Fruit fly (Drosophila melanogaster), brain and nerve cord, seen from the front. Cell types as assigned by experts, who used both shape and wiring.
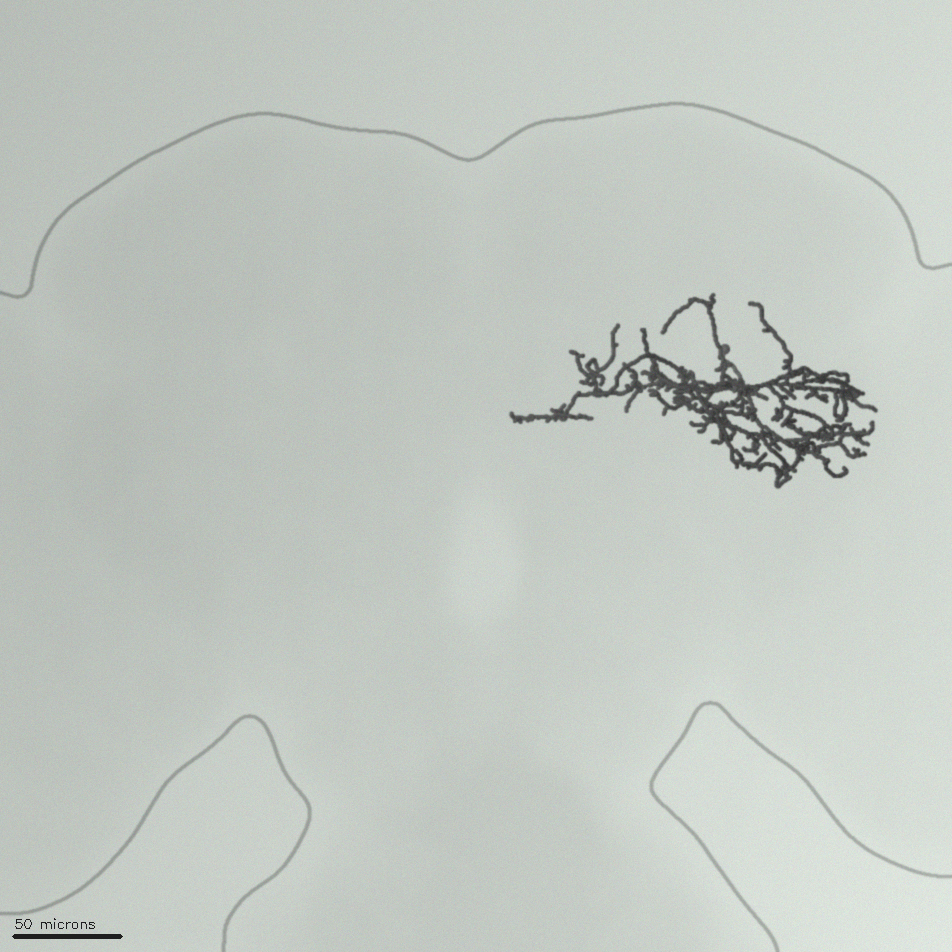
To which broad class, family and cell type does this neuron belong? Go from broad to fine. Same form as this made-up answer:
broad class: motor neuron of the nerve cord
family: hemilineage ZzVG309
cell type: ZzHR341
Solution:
broad class: central-brain intrinsic neuron
family: hemilineage DL1_ventral
cell type: AVLP523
